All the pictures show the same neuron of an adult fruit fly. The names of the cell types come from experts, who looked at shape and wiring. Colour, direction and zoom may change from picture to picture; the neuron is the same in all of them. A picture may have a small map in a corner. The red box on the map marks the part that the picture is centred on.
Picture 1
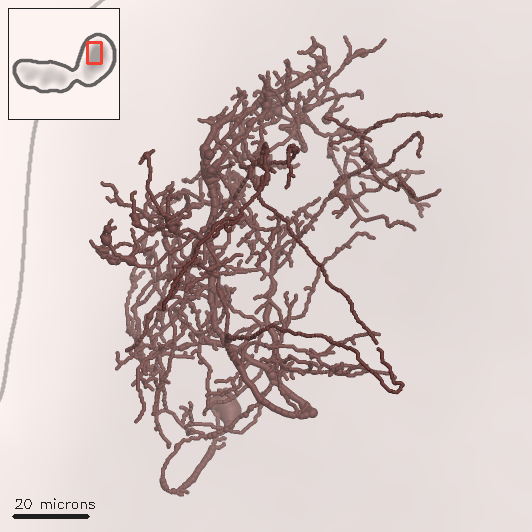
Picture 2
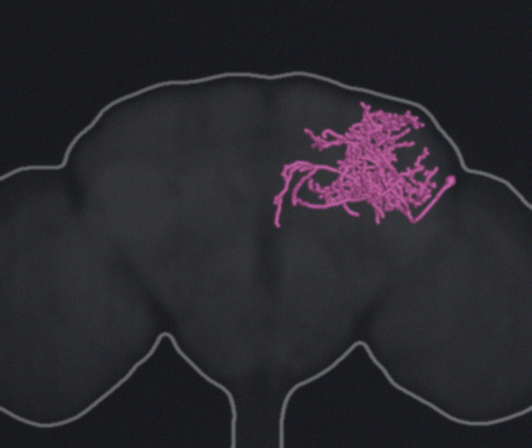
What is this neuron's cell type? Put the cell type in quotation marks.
"LHPV3c1"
